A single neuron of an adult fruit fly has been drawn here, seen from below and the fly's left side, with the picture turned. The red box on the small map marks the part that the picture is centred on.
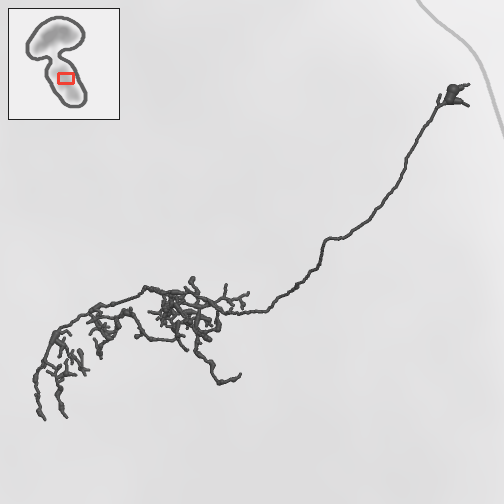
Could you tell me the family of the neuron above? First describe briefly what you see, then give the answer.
It is in the nerve cord and does not reach the brain. Its cell body lies at the upper right of the picture. Dozens of branch ends can be seen. Its broad class is nerve-cord intrinsic neuron. The family is hemilineage 09A.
